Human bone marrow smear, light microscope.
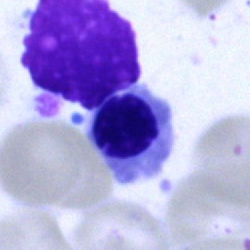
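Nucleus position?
Upper left of the cell, with most cytoplasm to its right and below.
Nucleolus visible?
None seen; the cytoplasm also shows no visible granules.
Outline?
Irregular, with ragged projections along the right and lower edges.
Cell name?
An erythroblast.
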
